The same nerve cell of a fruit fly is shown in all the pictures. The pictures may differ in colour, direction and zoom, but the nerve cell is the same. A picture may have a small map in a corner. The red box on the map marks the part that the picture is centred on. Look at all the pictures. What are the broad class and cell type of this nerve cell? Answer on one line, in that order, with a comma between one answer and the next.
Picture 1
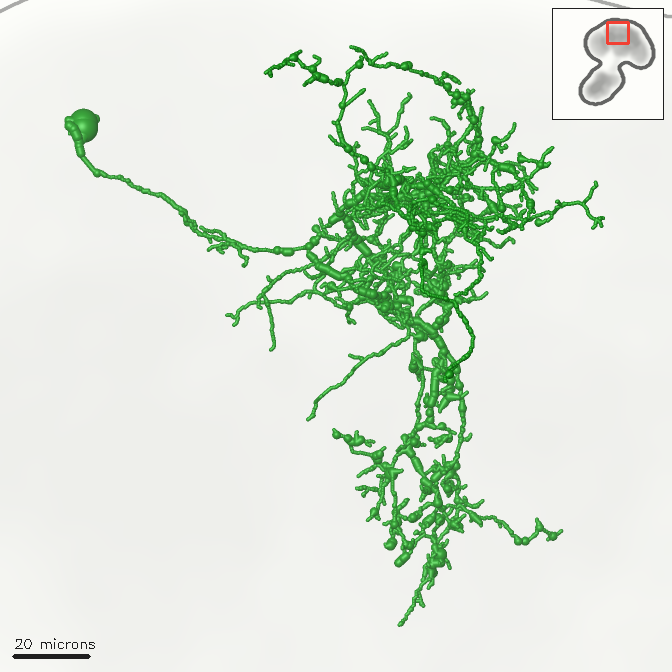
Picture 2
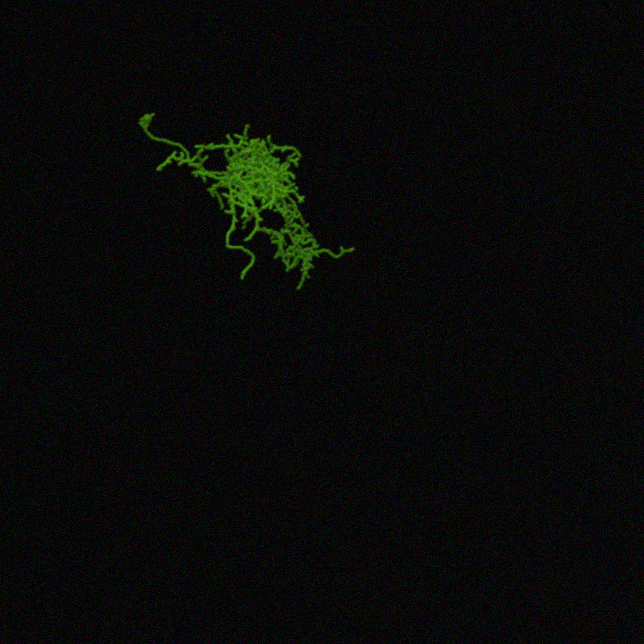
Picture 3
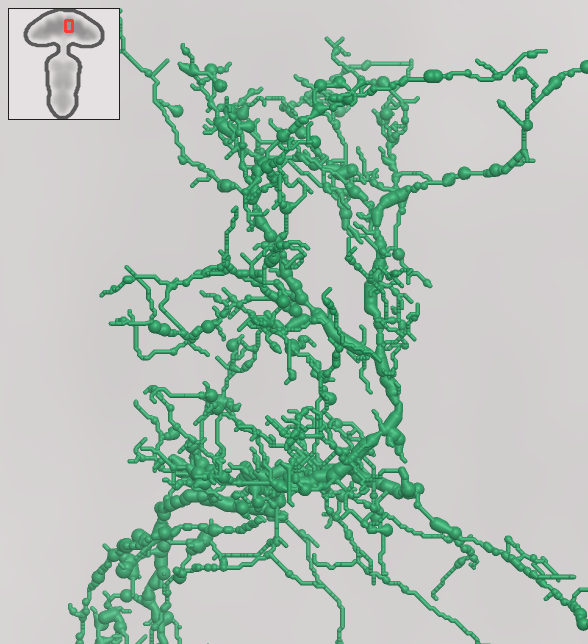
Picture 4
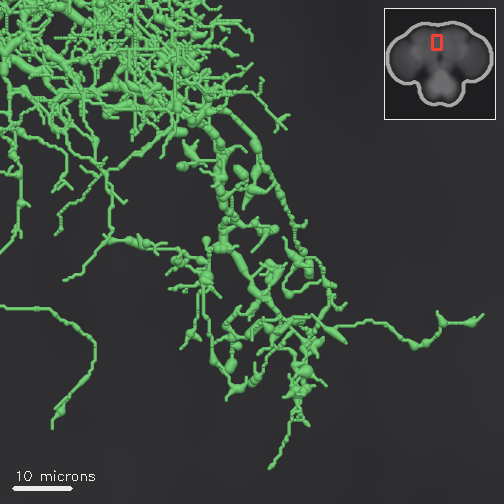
central-brain intrinsic neuron, SMP595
